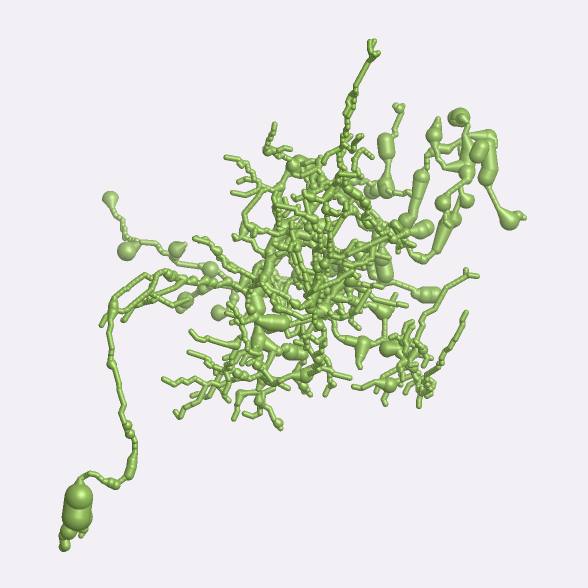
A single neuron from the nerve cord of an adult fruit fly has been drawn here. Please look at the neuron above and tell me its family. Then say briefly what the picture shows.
The family is hemilineage 06A. Its broad class is nerve-cord intrinsic neuron. Dozens of branch ends can be seen. In this view it is about as wide as it is tall.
